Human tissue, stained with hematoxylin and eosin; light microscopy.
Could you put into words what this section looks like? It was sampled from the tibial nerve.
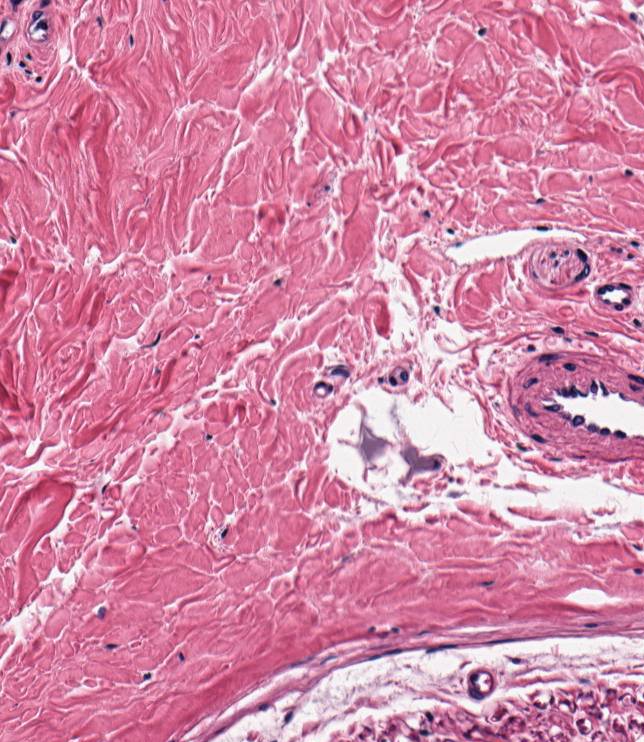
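Thick pink collagen bundles, running in many different directions, occupy most of the field. Small dark nuclei lie sparsely scattered between them. At mid-height on the right side is a small vessel with a thick muscular wall and a narrow, slit-like lumen. Fat cells are absent from the field.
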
